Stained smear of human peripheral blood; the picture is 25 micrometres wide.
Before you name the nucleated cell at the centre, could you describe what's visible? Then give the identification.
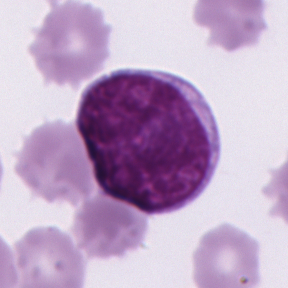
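A smooth, roughly round outline bounds a cell about 13 micrometres across. The cytoplasm forms a thin crescent, mainly along the right side. The nucleus is round to oval, without lobes or deep indentation, and fills about 80% of the cell's area. Its chromatin is finely stranded and evenly spread, not gathered into coarse clumps. The cell is a myeloblast.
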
